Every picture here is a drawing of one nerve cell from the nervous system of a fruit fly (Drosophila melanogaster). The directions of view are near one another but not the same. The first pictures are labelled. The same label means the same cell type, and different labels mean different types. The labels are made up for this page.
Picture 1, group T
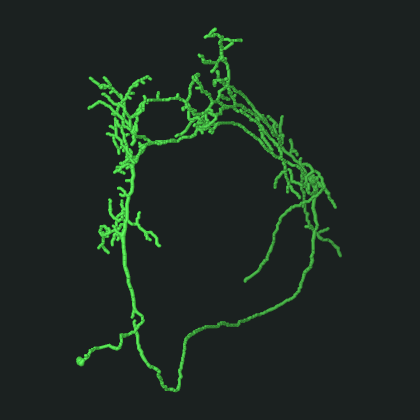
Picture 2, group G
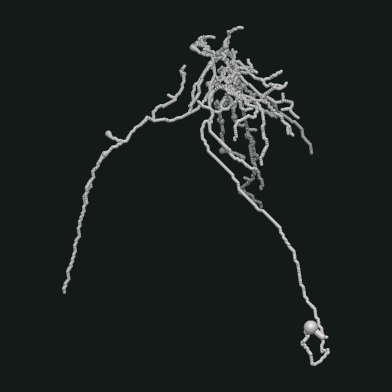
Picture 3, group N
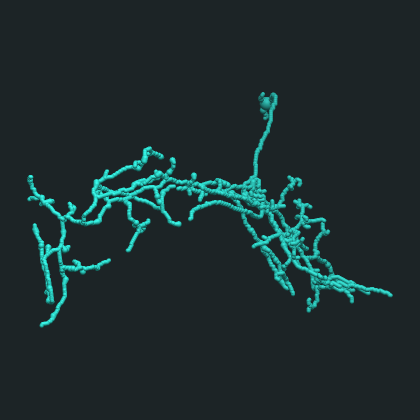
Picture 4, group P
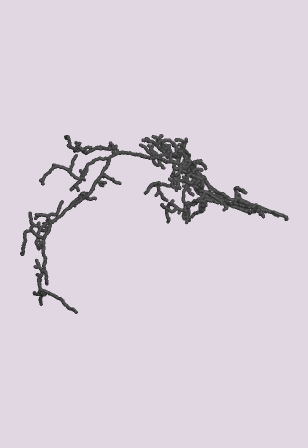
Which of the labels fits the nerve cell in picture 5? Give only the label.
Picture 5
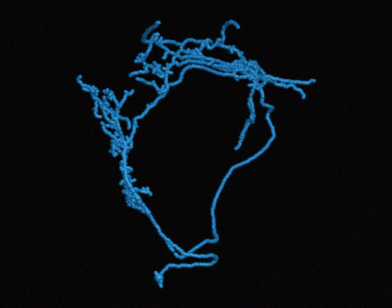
group T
